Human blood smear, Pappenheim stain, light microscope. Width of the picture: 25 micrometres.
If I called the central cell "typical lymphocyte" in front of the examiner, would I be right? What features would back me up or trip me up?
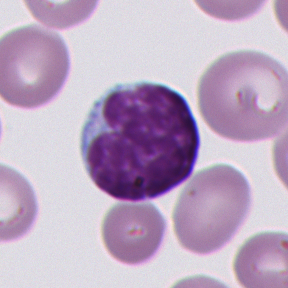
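Look at two things first: the nucleus fills most of the cell, and its chromatin is dark purple and coarsely clumped.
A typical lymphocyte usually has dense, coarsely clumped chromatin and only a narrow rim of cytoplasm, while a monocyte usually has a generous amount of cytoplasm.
So typical lymphocyte fits, and monocyte does not. The cytoplasm has no visible granules.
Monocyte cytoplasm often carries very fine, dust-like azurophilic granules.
No nucleoli are visible, which fits both names.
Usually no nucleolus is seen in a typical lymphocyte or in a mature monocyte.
The outline is round and smooth, and the nucleus is about 10 micrometres across.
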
